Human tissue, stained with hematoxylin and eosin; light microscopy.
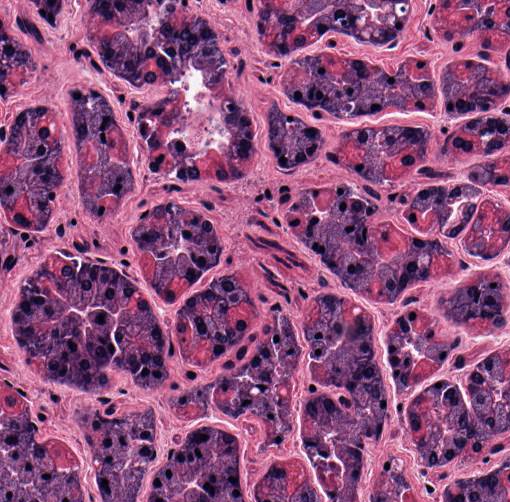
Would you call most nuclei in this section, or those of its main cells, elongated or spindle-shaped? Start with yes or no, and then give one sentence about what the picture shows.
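No. The nuclei of the nest cells are round, dark and fairly uniform in size.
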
